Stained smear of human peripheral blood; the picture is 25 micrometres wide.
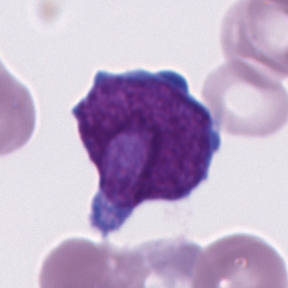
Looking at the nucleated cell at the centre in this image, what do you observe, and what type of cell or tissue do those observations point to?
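The cell consists almost entirely of nucleus, with scant cytoplasm that stains blue. Its chromatin is deep purple and finely stippled throughout, and a paler oval area lies in the lower centre of the nucleus. The cell is a myeloblast.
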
